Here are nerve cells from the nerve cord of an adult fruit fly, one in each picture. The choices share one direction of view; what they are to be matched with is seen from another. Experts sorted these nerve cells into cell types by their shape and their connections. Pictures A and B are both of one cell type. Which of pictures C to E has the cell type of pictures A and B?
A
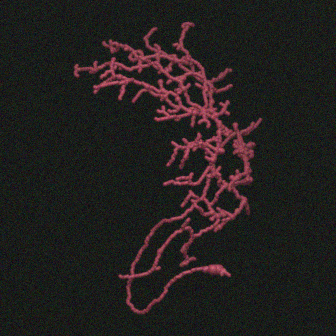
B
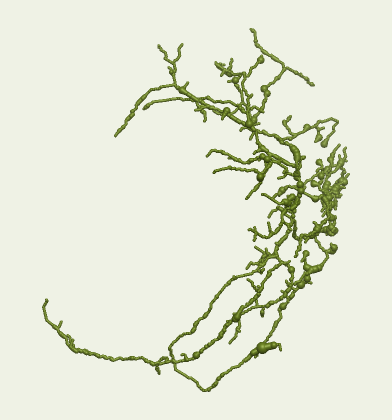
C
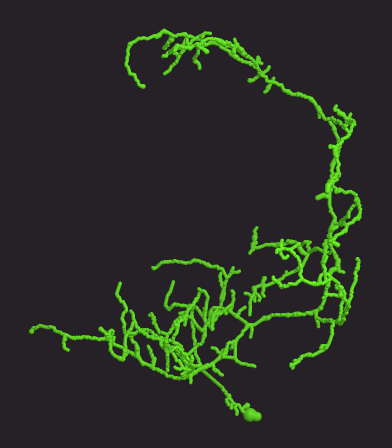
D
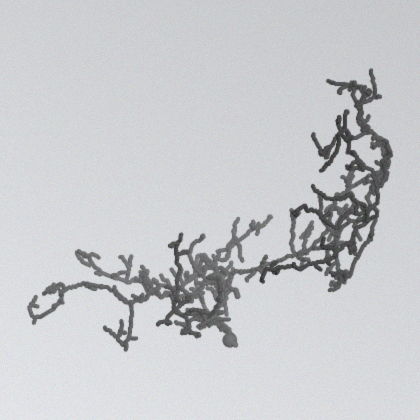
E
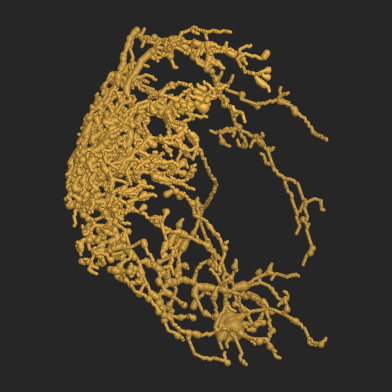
D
